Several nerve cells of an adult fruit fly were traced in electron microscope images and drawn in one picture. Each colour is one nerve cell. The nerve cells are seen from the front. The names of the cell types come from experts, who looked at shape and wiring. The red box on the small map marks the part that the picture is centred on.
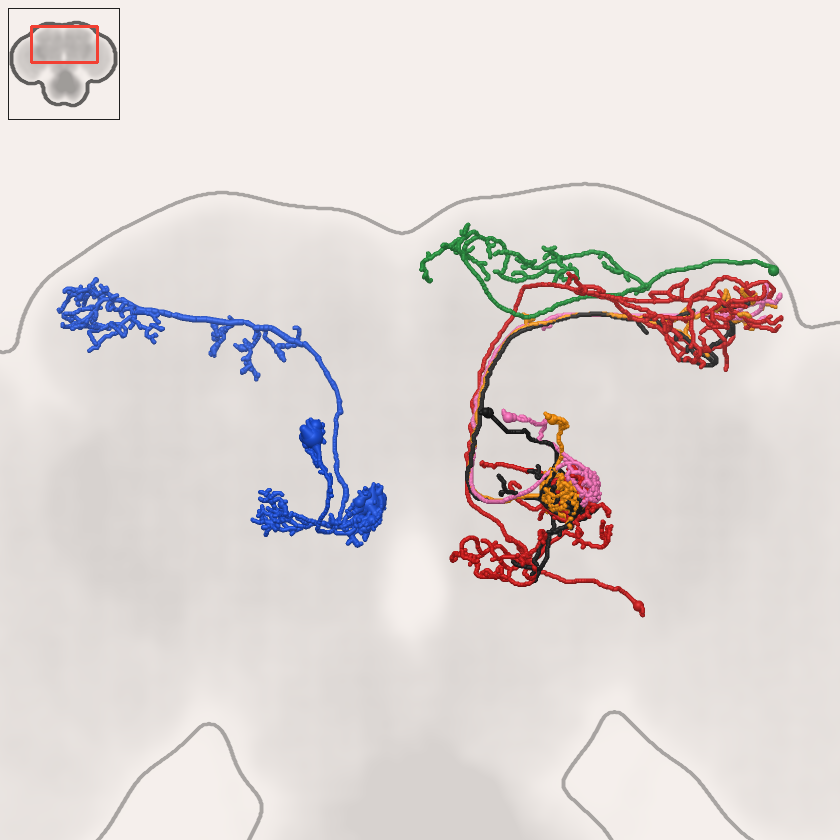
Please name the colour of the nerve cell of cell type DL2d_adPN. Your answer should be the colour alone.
pink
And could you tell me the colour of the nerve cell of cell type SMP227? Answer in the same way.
green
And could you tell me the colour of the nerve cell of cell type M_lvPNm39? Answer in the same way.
red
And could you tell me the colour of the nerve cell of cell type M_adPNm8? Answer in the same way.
black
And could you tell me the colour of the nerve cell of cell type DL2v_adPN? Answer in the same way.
orange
